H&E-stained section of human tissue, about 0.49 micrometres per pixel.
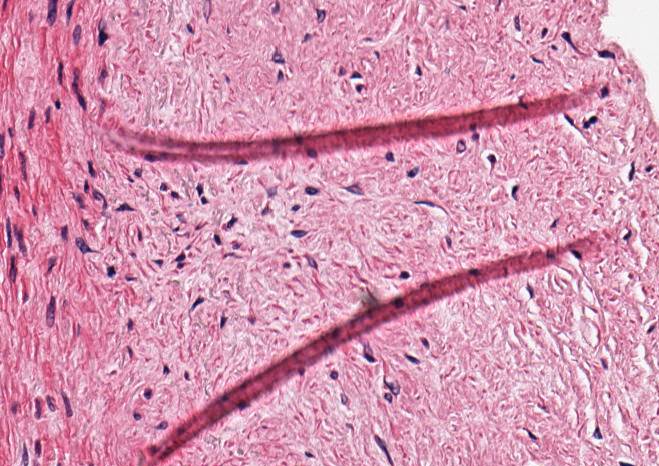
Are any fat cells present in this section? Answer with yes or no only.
No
